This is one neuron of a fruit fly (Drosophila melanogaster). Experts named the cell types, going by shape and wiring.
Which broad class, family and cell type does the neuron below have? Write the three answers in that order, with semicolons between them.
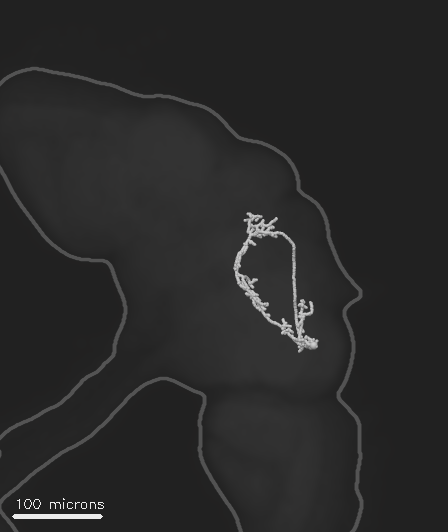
central-brain intrinsic neuron; hemilineage LHl2_dorsal; CB1289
